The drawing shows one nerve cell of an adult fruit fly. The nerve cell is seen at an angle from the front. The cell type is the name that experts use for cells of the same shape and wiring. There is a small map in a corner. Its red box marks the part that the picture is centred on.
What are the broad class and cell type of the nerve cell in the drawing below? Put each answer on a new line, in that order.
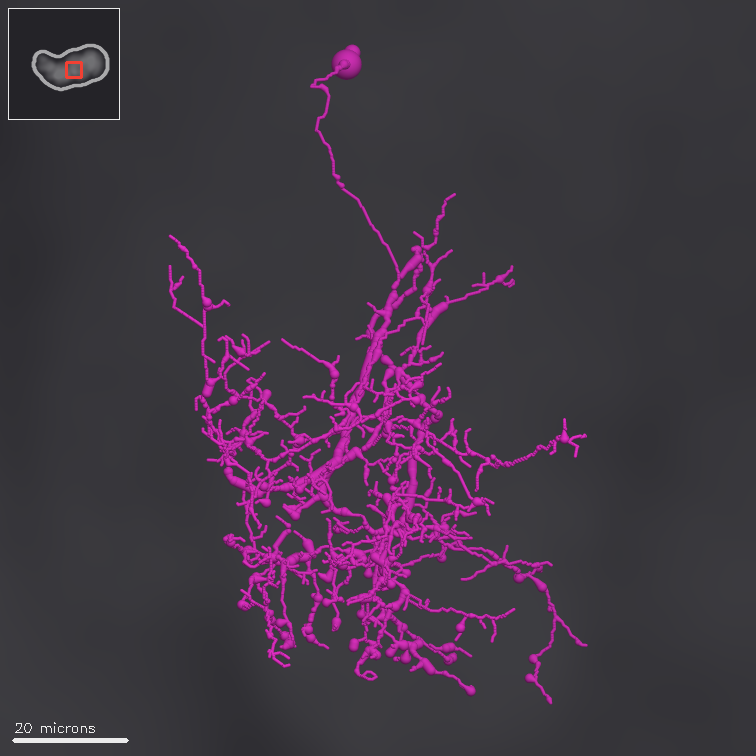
central-brain intrinsic neuron
WED165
